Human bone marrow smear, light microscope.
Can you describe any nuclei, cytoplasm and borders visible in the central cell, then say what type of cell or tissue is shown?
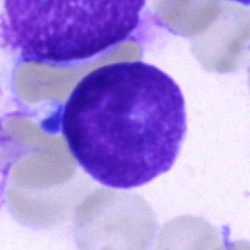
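I see a round, smooth outline first. Around the nucleus there is so little cytoplasm I can barely make it out. The chromatin looks dense and dark purple, with faint paler mottling. I find no vacuoles anywhere. This is a blast.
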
